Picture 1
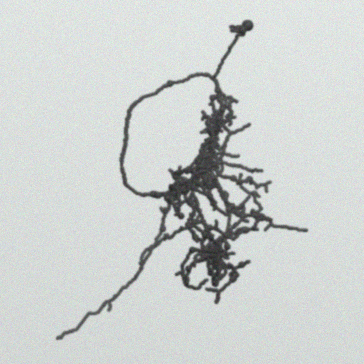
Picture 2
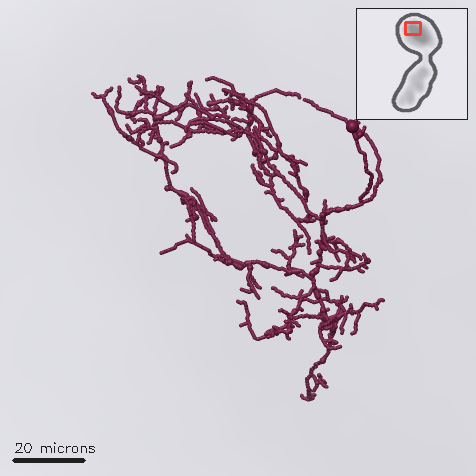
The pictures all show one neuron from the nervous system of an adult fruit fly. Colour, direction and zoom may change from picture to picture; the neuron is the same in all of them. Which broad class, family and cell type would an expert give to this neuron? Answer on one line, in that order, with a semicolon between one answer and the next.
central-brain intrinsic neuron; hemilineage SLPal2; SLP036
